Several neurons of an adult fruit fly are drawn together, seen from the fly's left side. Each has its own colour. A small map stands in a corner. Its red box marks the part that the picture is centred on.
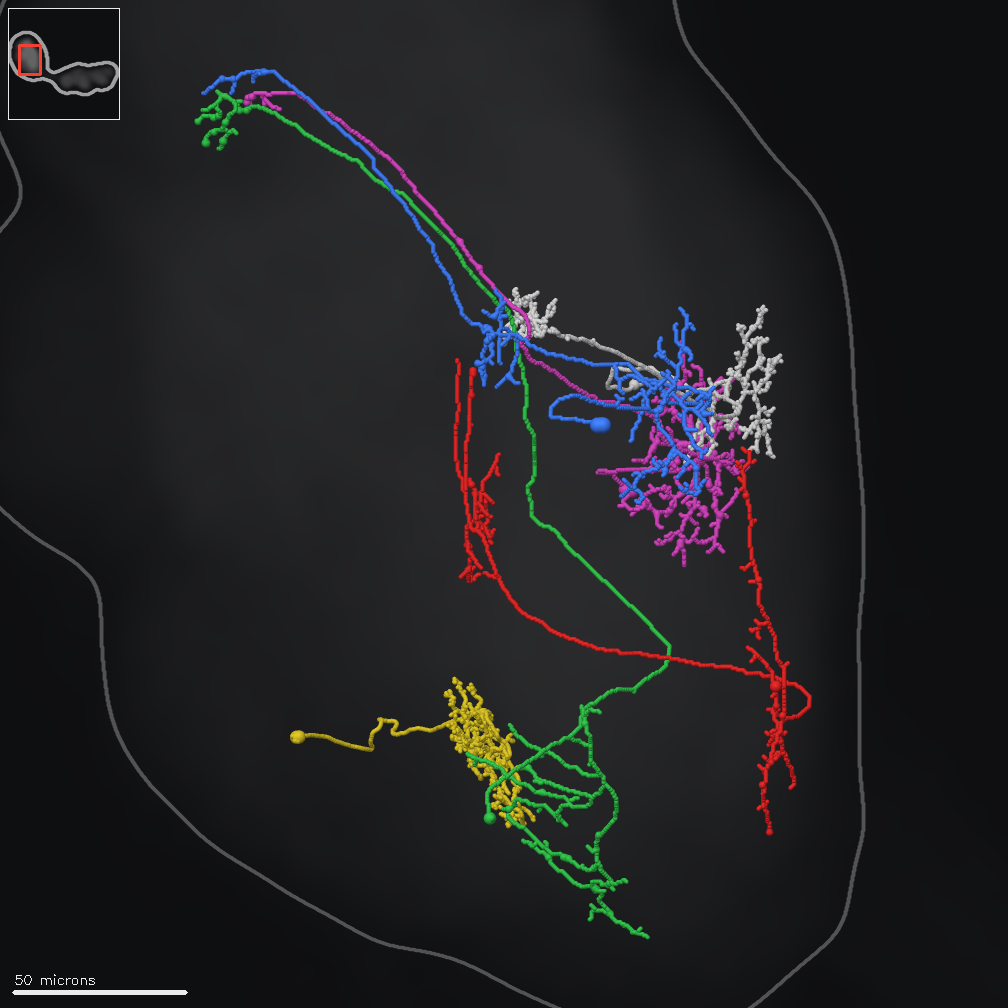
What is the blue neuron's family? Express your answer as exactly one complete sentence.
In family MeTu, this neuron is included.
